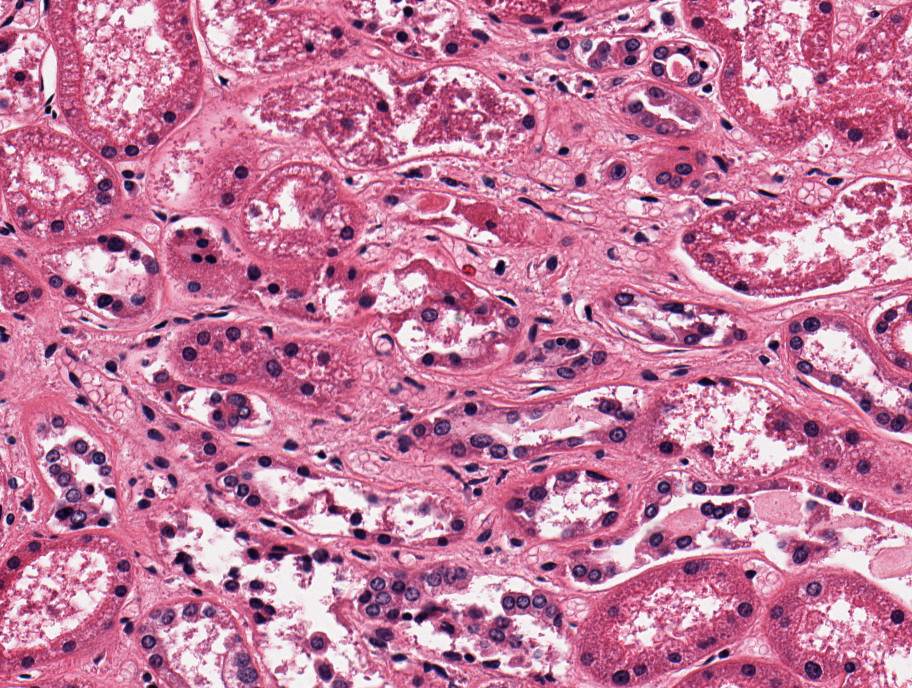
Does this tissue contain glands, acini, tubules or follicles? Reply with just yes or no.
Yes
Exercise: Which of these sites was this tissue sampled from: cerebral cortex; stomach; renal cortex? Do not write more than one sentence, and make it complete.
The slide carries a tissue sample from the renal cortex.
